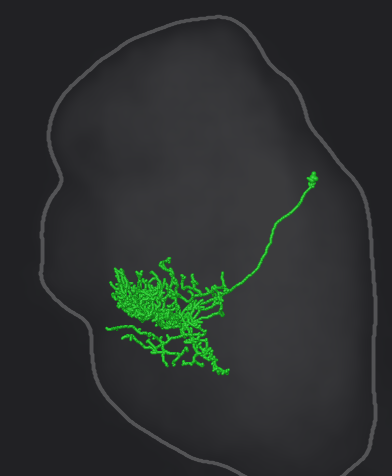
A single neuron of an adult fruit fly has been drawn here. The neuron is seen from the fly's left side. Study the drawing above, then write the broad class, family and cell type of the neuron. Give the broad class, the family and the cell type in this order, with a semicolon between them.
central-brain intrinsic neuron; hemilineage VLPp1; AVLP547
